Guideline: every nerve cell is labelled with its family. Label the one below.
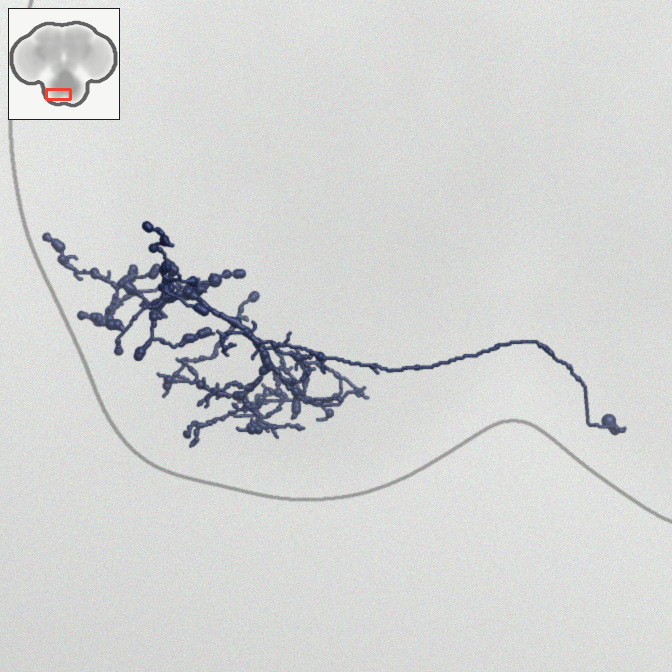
hemilineage 13B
